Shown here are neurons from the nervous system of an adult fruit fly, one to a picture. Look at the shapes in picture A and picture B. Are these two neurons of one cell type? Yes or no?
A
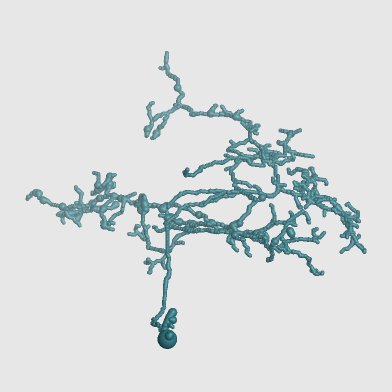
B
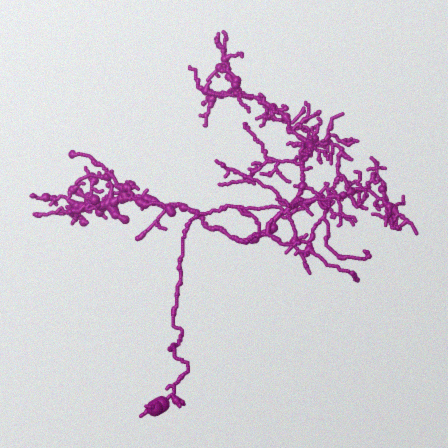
yes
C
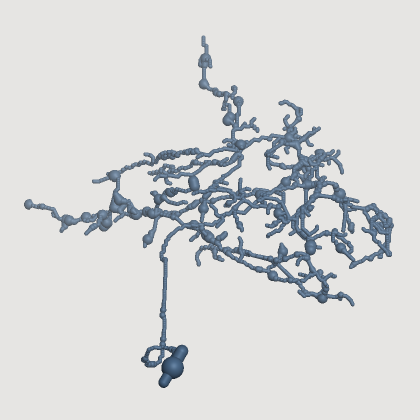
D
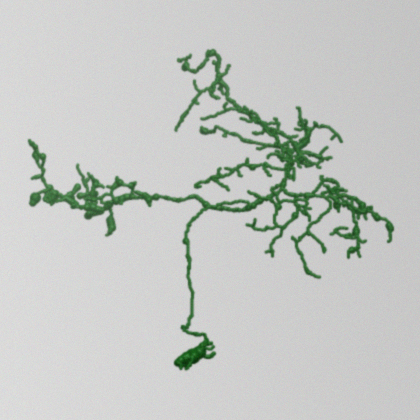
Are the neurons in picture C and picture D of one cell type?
no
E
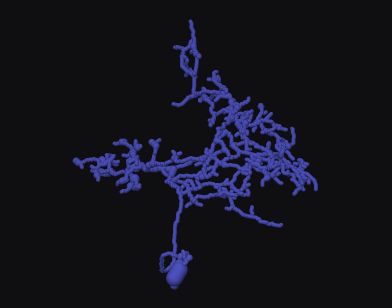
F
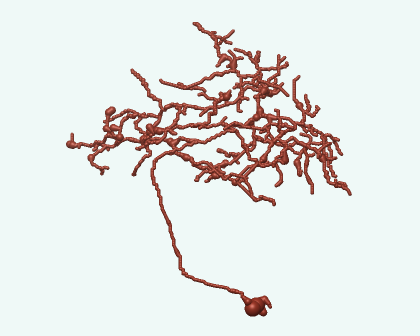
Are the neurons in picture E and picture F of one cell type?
no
